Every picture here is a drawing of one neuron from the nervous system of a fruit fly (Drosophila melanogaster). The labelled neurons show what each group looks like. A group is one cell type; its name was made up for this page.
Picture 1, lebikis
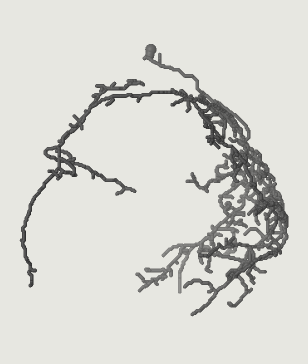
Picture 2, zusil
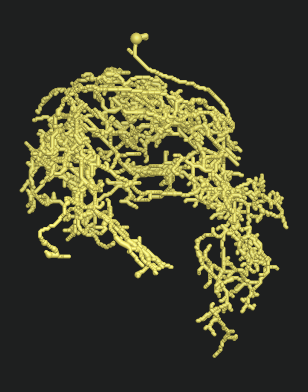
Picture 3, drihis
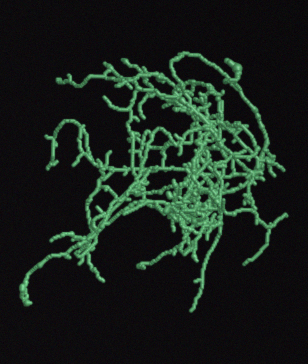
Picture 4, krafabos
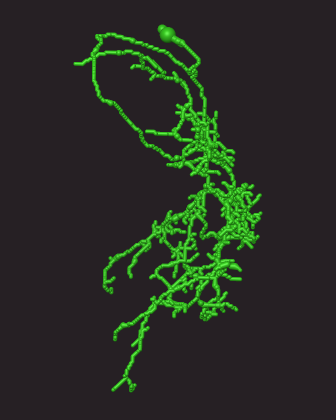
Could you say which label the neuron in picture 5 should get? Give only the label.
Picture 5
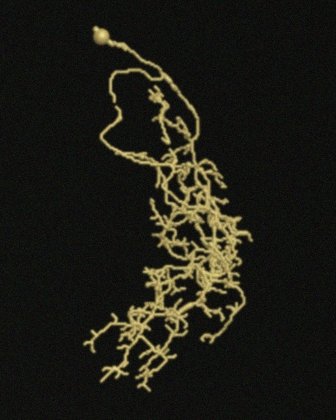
krafabos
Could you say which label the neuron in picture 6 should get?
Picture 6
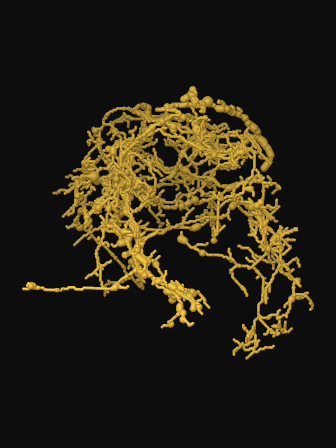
zusil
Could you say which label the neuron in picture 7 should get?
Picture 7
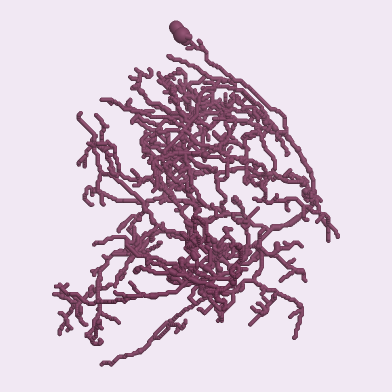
drihis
